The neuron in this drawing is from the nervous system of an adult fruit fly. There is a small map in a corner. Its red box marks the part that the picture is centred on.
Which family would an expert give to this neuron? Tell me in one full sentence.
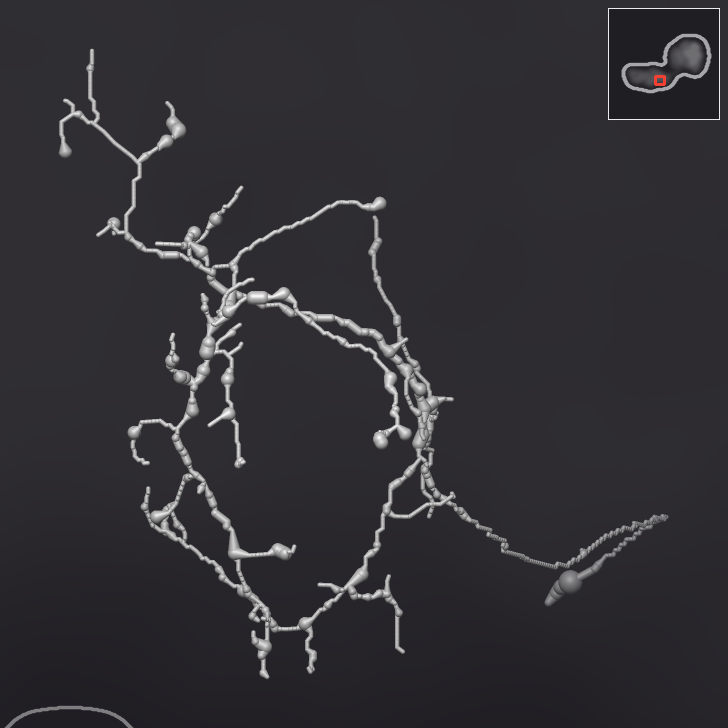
The family designation of this neuron is hemilineage 13B.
